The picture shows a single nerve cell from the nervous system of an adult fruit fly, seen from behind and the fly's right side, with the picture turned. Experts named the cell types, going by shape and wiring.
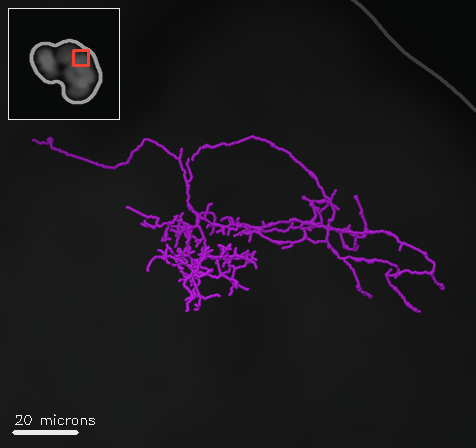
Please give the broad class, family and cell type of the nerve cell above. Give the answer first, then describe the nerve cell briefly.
It is a central-brain intrinsic neuron. The family is hemilineage LHa2. Its cell type is CB2938. By the scale bar it is about 130 microns wide in this view. The picture shows dozens of branch ends.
